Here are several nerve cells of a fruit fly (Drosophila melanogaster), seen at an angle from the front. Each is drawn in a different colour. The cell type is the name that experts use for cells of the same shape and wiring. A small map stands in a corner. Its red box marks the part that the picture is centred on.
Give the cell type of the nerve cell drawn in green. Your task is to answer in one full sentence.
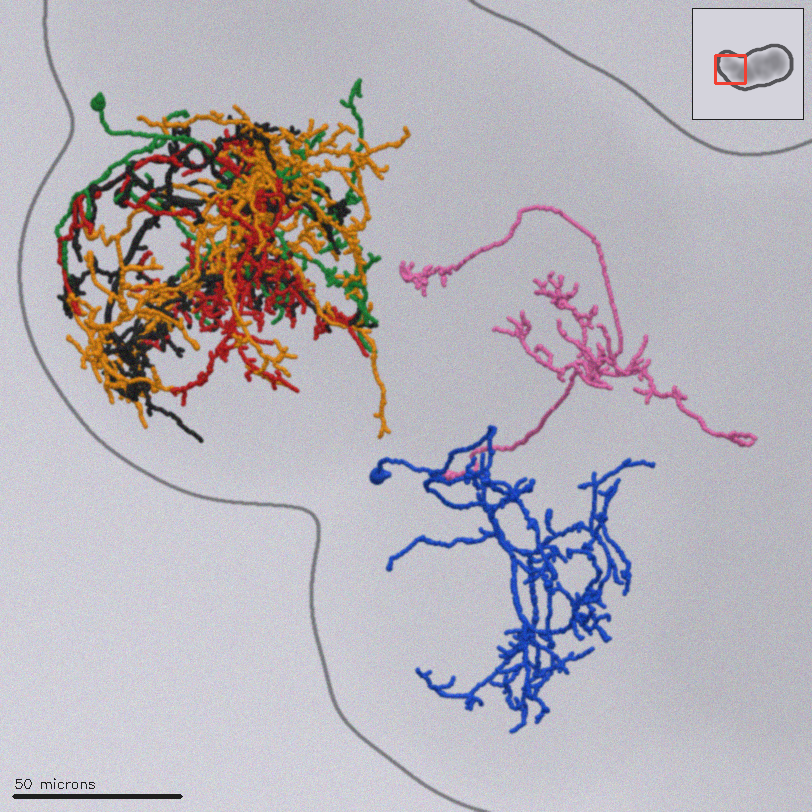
In terms of cell type, the nerve cell is IN03A083.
